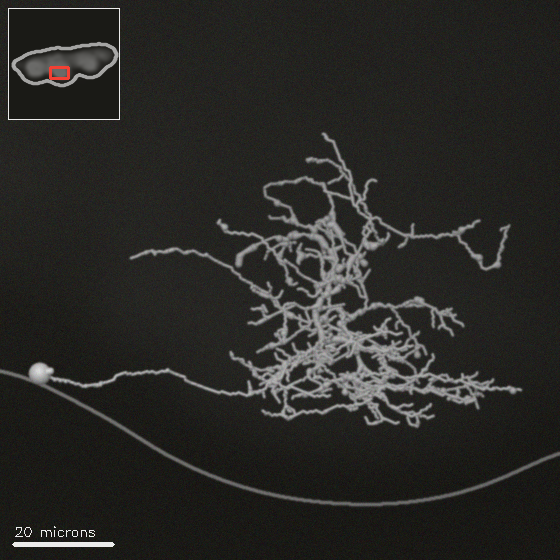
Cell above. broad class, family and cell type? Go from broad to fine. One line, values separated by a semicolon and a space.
nerve-cord intrinsic neuron; hemilineage 13B; IN13B056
